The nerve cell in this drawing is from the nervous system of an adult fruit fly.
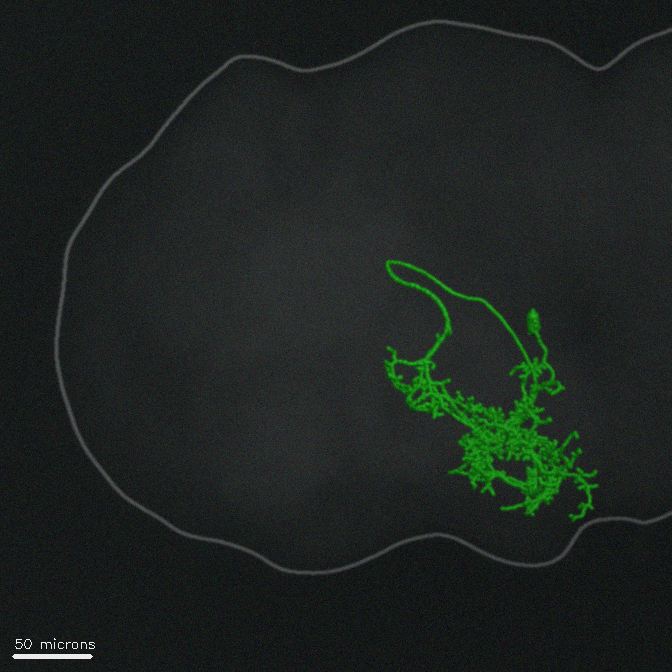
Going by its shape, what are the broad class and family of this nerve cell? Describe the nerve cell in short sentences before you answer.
By the scale bar it is about 170 microns tall in this view. As drawn here it is about as wide as it is tall. It is a nerve-cord intrinsic neuron. The family is hemilineage 19A.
